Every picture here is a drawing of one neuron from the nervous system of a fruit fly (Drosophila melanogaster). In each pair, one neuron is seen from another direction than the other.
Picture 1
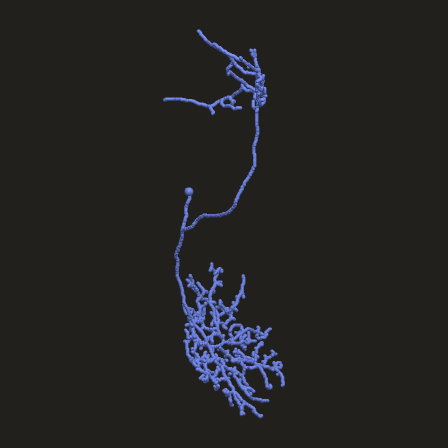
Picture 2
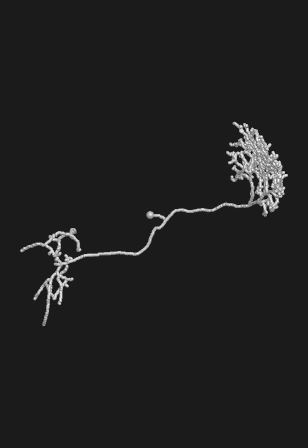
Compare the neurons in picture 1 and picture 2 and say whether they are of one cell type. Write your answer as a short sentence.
They are of the same cell type.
